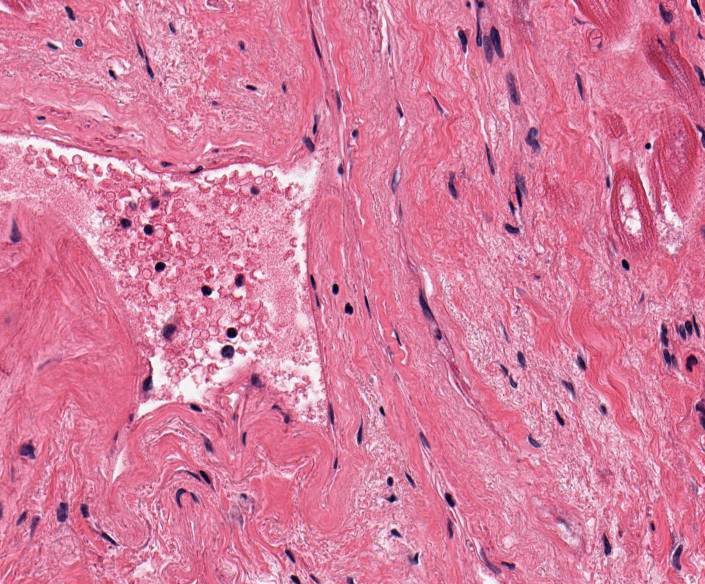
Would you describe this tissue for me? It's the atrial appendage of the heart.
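What I see is almost entirely dense eosinophilic fibrous tissue, and there's no epithelium anywhere. In the lower left the collagen bundles are wavy. The stromal nuclei are sparse, elongated and darkly stained. Among the red blood cells there are also a few small, round, dark nuclei scattered about.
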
